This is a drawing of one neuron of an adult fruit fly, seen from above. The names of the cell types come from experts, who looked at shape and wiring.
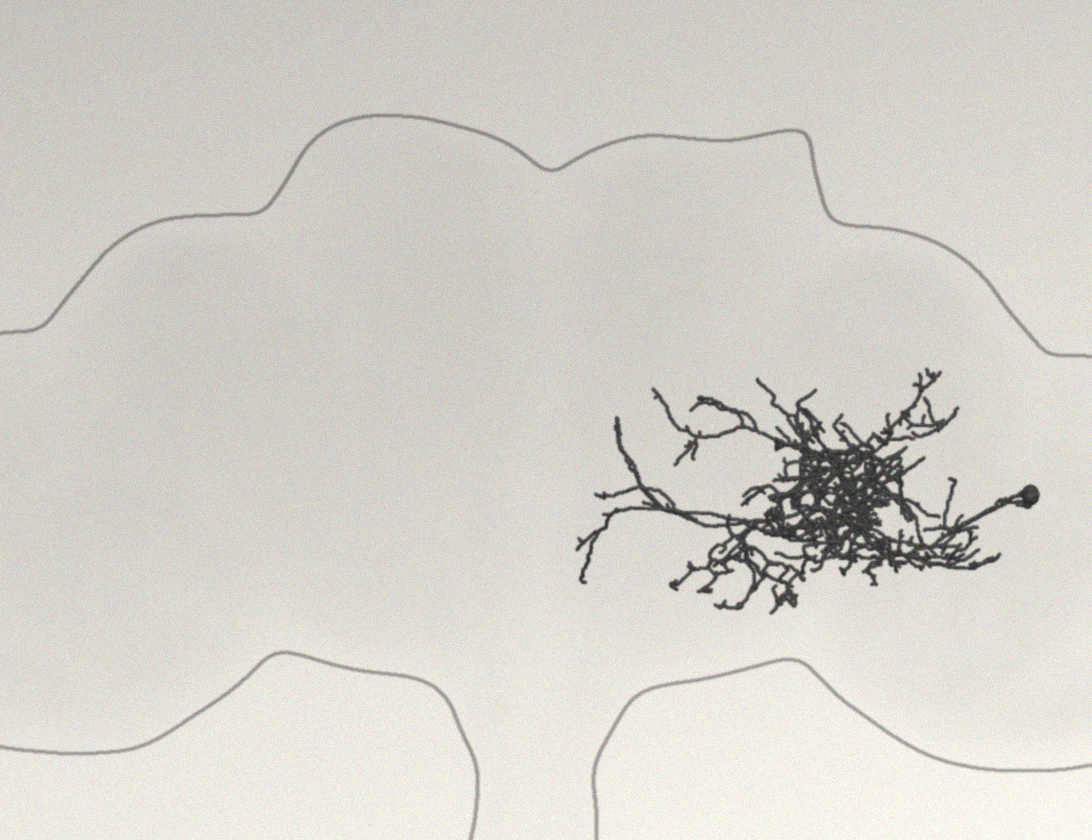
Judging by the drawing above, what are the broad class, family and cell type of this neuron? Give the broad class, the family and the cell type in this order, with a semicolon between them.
central-brain intrinsic neuron; LHPV; LHPV3c1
